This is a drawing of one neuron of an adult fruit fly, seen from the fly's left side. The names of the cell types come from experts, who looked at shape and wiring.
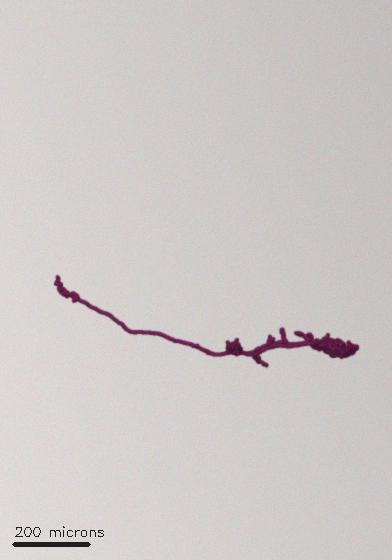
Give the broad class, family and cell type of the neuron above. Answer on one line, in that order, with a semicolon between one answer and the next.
ascending neuron; hemilineage 09B; AN09B035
